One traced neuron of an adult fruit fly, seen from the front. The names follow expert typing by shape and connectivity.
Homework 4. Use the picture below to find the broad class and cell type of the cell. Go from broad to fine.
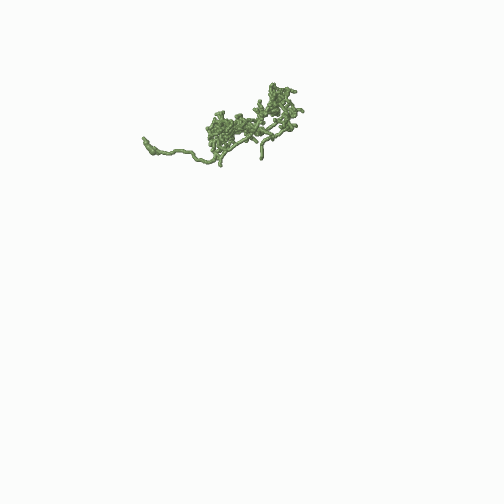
nerve-cord intrinsic neuron; INXXX396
